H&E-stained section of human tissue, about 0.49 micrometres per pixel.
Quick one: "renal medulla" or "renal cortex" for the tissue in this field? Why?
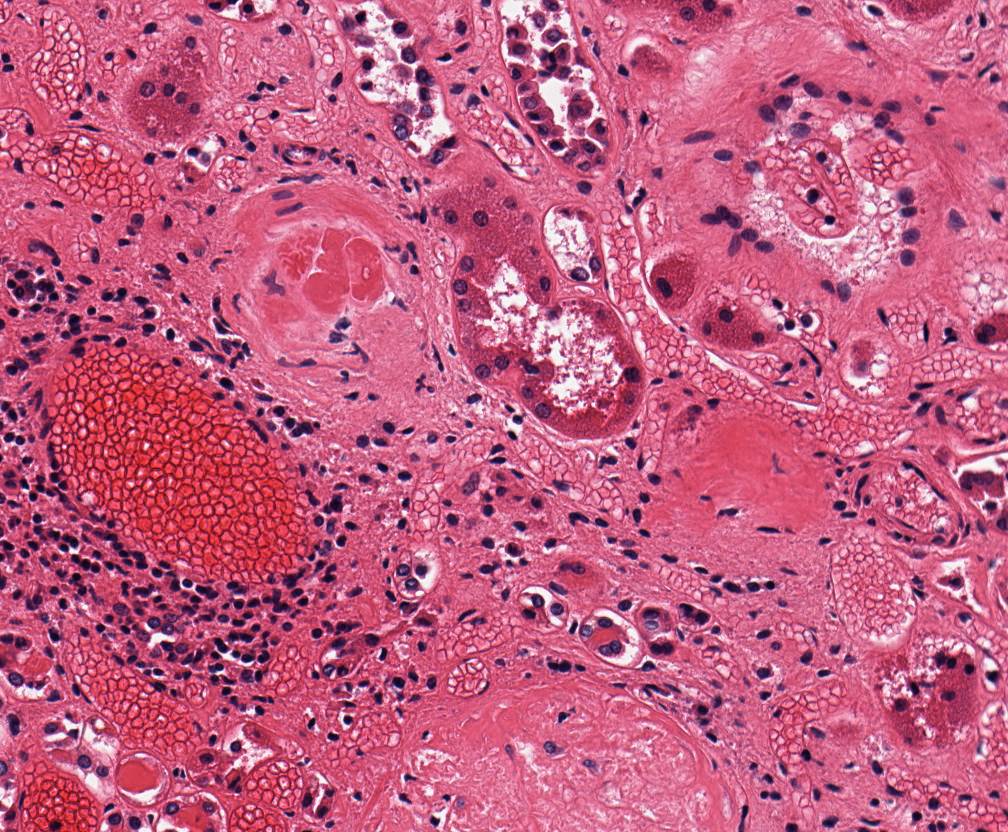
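Renal cortex. Tubules lined by a single layer of epithelial cells with pink cytoplasm and round nuclei, mainly upper centre and upper right.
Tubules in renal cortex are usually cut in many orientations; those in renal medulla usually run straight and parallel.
Rounded, pale pink, glassy structures with few nuclei among the tubules: upper centre-left, right half, lower centre. Tissue between tubules widened by pink fibrous stroma with scattered elongated dark nuclei. Dense cluster of small dark round nuclei, consistent with lymphocytes, beside and below the red-cell-filled oval at left.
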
